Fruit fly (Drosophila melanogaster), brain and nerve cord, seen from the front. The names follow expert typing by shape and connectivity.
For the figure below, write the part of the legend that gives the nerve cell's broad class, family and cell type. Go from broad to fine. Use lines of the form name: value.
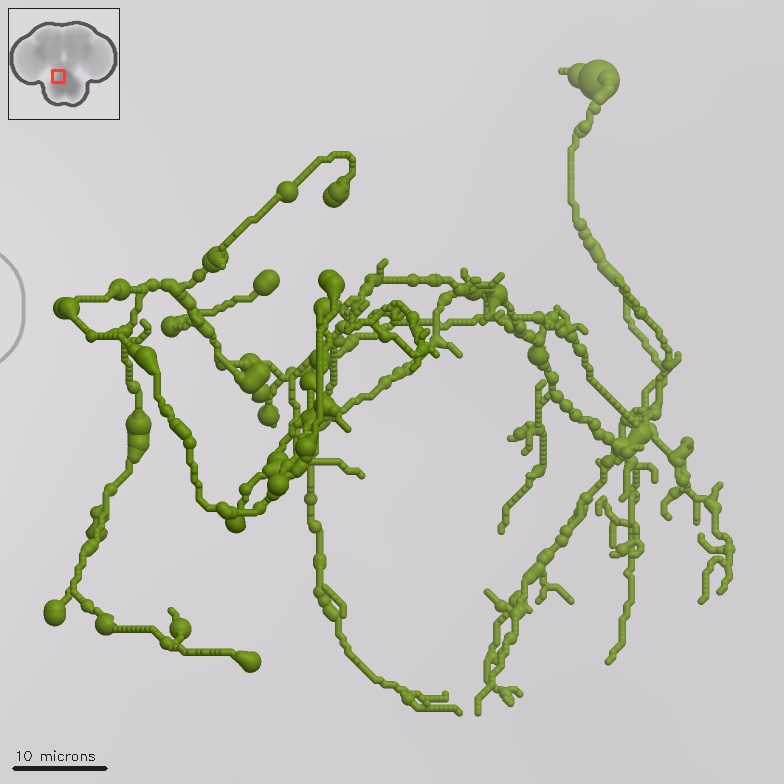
broad class: nerve-cord intrinsic neuron
family: hemilineage 03B
cell type: IN03B084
